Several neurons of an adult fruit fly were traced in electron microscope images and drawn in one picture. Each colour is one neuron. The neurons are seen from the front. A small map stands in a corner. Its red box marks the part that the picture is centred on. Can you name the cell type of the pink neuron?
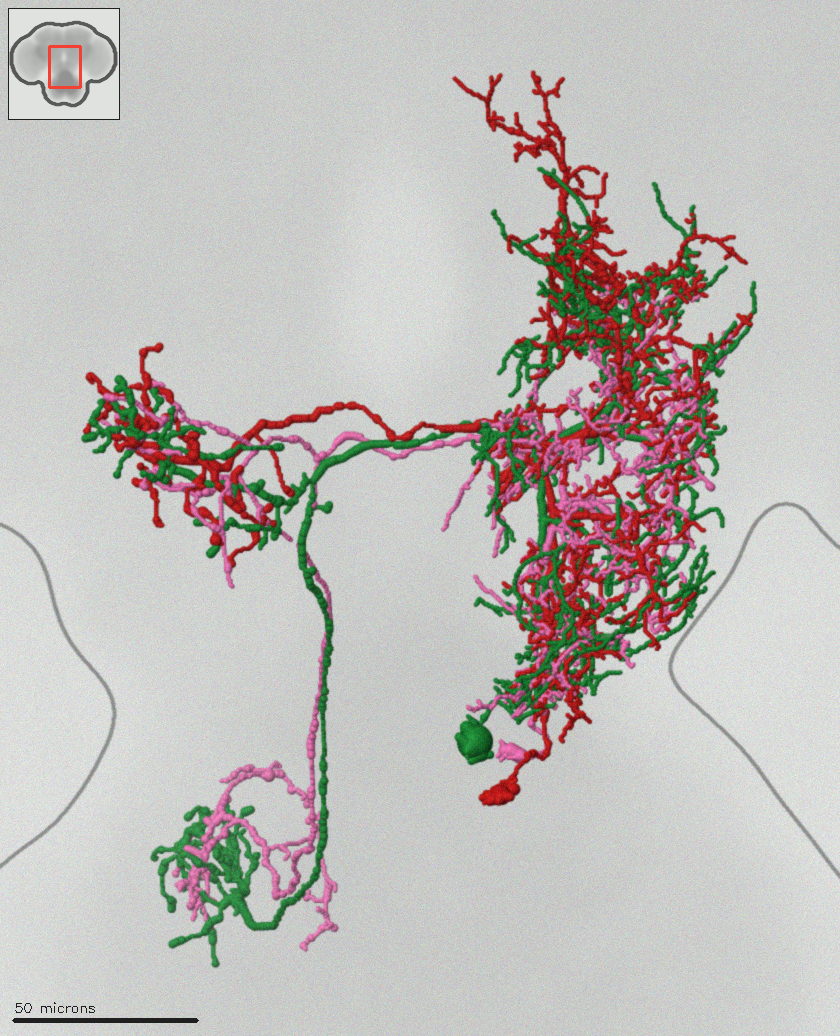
DNg89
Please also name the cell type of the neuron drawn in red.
CB0671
